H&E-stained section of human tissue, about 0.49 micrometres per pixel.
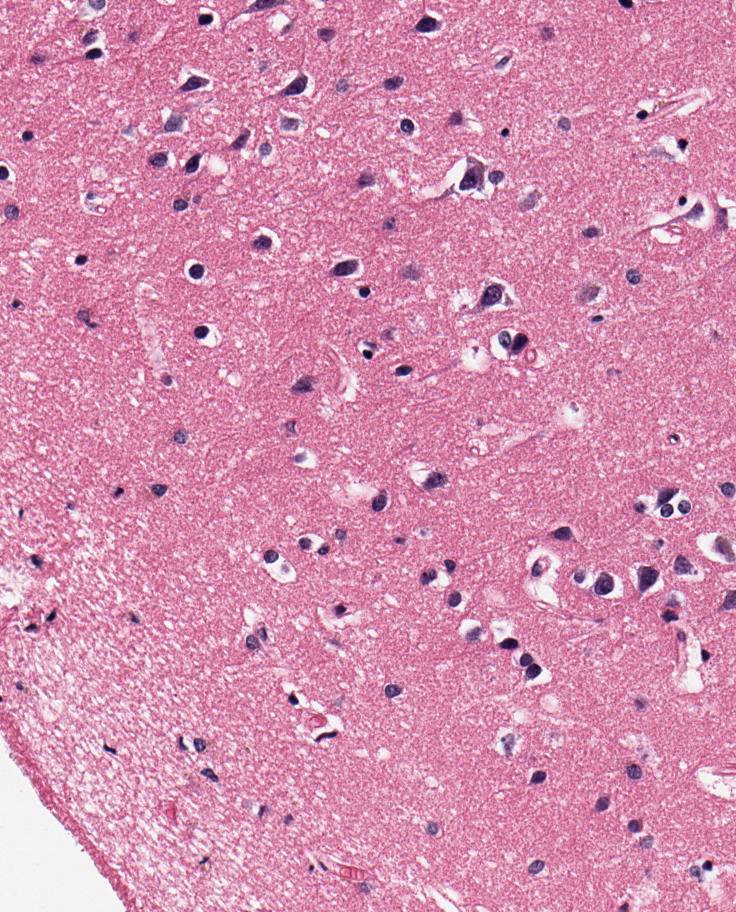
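Cerebral cortex. Notice the fine, evenly pink fibrillary background, with cells scattered singly rather than grouped into glands or sheets. Small round dark nuclei with little or no visible cytoplasm lie all through it. Cells are sparser toward the lower left, where the tissue ends at a smooth, curved free edge beyond which the slide is blank.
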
